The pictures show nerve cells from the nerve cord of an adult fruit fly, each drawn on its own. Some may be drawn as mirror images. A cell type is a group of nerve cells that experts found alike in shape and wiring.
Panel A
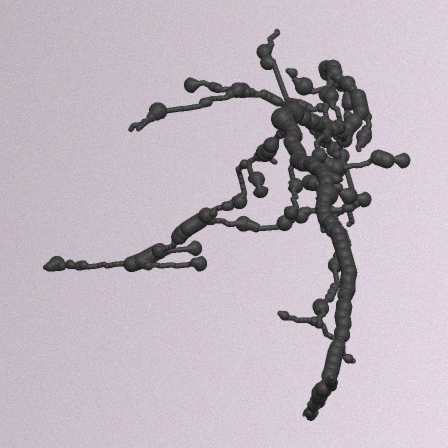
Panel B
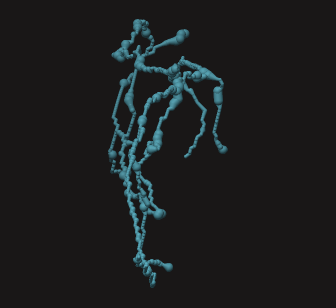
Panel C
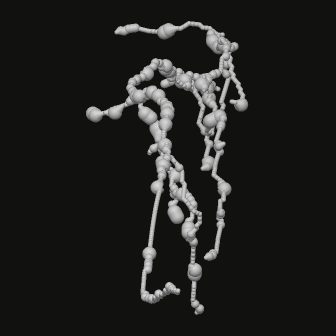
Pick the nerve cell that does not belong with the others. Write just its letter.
A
